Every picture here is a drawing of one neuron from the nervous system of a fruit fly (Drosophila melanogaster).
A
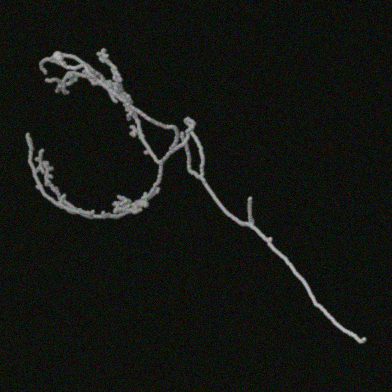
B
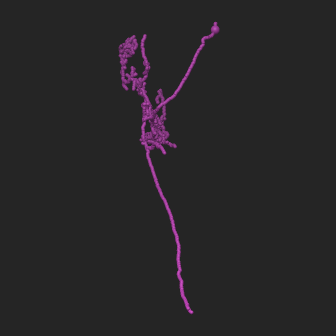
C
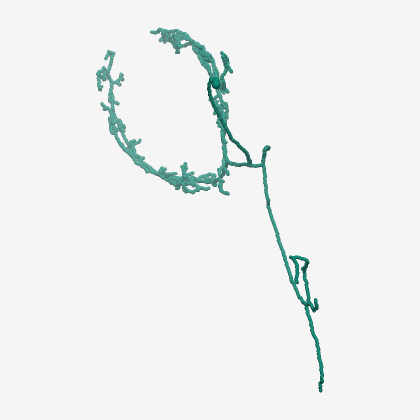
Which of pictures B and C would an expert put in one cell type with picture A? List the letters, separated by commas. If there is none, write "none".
B, C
